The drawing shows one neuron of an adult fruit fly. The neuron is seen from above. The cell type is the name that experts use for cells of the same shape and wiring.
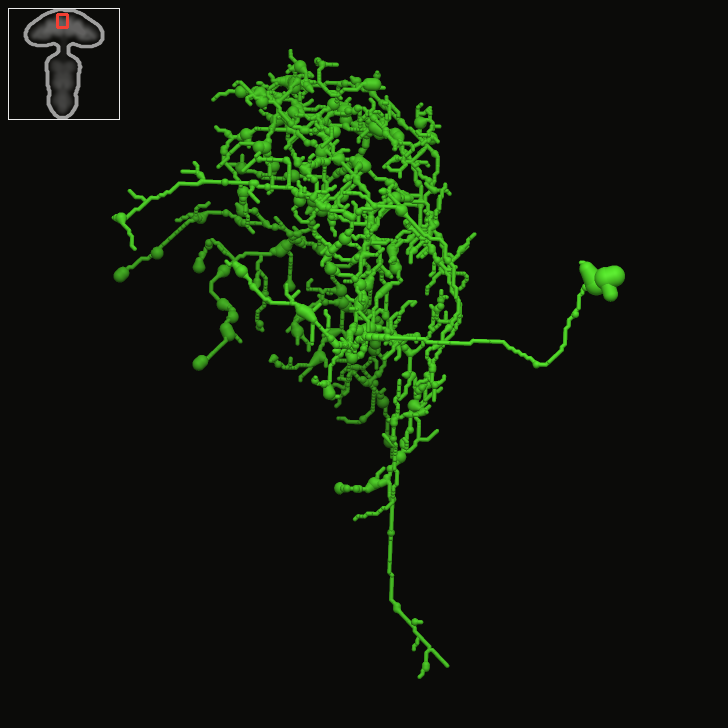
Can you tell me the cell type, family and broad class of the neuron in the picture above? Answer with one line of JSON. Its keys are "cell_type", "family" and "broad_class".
{"cell_type": "SMP122", "family": "hemilineage SMPad3", "broad_class": "central-brain intrinsic neuron"}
